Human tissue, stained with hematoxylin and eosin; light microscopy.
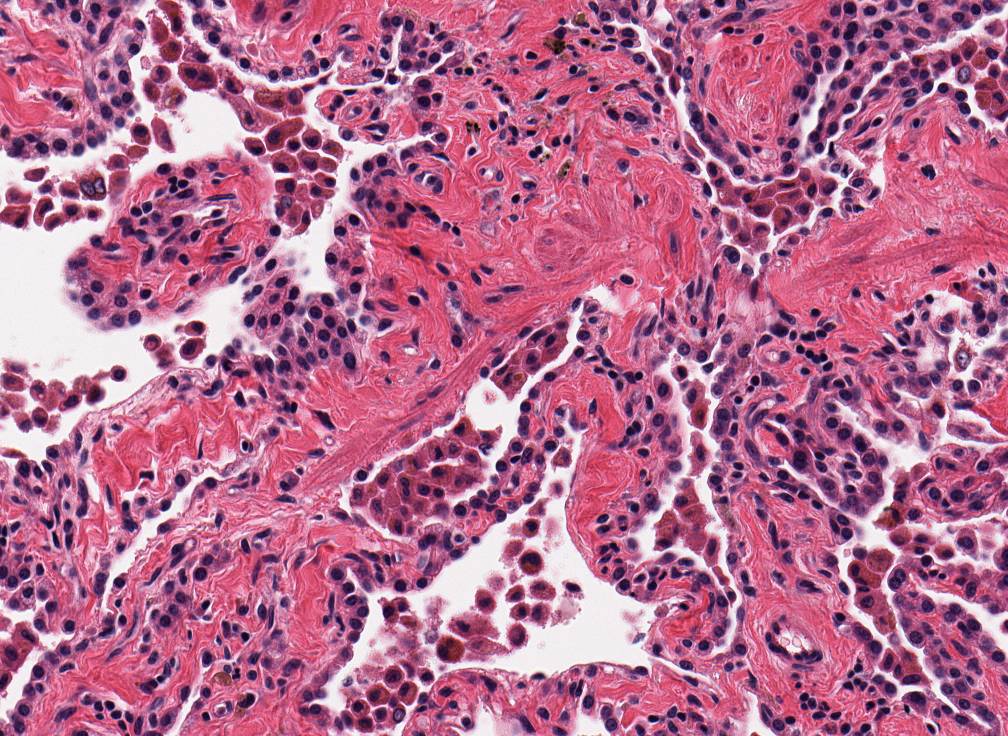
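Lung, haematoxylin and eosin. Thick, branching bands of pink fibrous tissue cross the whole field, dividing it into irregular open spaces. A single row of plump cuboidal cells with round dark nuclei lines their surfaces. Loose clusters of rounded cells with abundant brownish granular cytoplasm lie free in the spaces, mostly at left and lower centre.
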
